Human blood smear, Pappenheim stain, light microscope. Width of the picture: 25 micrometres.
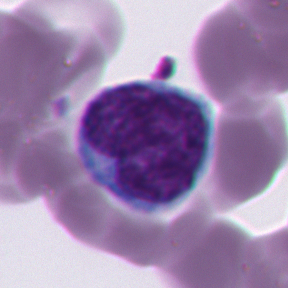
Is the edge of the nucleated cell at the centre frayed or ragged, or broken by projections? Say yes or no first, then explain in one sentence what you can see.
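No. The cell is roughly round with a smooth outline.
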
